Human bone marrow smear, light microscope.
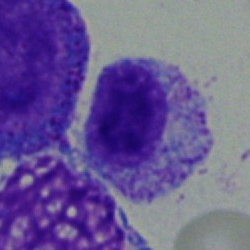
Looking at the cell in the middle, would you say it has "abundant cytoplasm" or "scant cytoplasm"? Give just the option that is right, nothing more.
Abundant cytoplasm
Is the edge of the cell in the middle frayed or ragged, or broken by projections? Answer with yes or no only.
Yes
